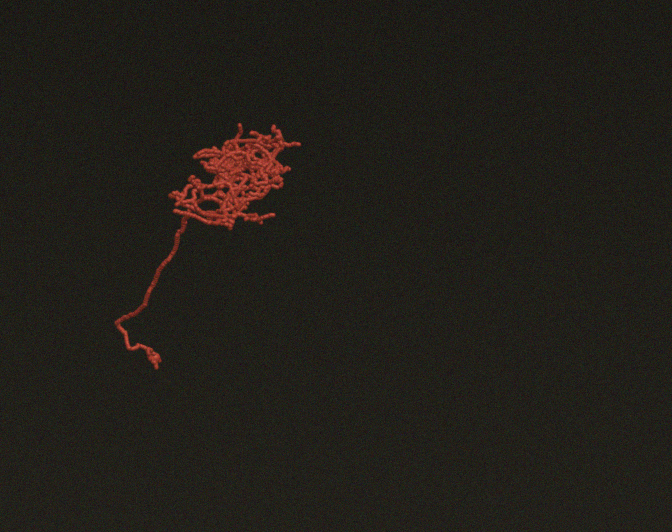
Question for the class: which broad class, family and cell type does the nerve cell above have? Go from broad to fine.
nerve-cord intrinsic neuron; hemilineage 16B; IN16B087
